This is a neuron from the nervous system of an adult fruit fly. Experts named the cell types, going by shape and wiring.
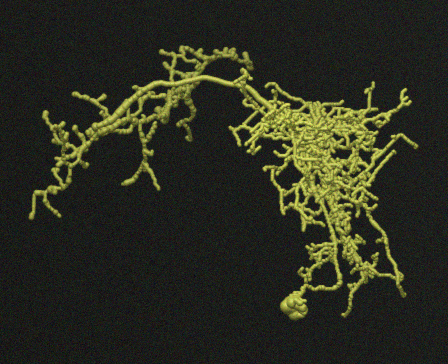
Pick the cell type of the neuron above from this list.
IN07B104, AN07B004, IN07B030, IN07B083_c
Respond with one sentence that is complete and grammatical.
Cell type IN07B104 is what this neuron is.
